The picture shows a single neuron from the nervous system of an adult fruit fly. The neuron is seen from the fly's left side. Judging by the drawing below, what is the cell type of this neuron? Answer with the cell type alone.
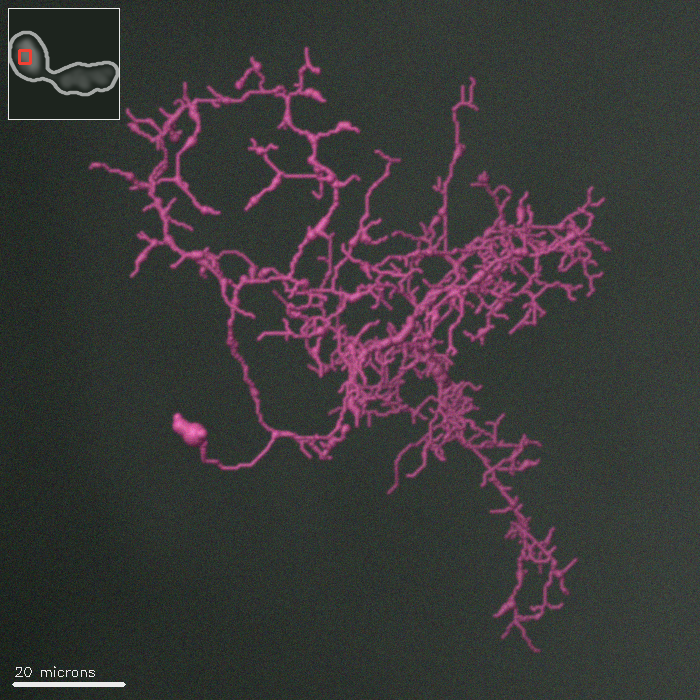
AVLP405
